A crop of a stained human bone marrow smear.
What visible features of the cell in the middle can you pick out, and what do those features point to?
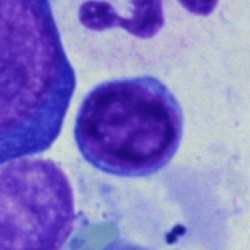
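Start with the border: the cell is round and smooth. Now the chromatin, which is dark purple and coarsely clumped, with paler patches between the clumps. The cytoplasm makes only a thin rim around the nucleus; notice it is a little wider at the upper right than elsewhere. The cell is a lymphocyte.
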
